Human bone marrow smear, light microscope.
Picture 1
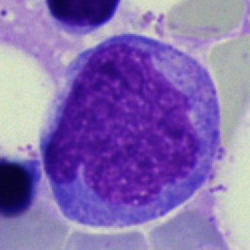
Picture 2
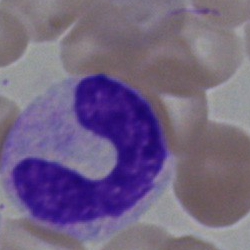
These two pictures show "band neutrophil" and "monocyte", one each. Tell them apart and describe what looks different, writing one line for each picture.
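Picture 1: monocyte. The nucleus fills most of the cell.
Picture 2: band neutrophil. Plentiful pale lilac-grey cytoplasm fills the hollow of the nuclear curve.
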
